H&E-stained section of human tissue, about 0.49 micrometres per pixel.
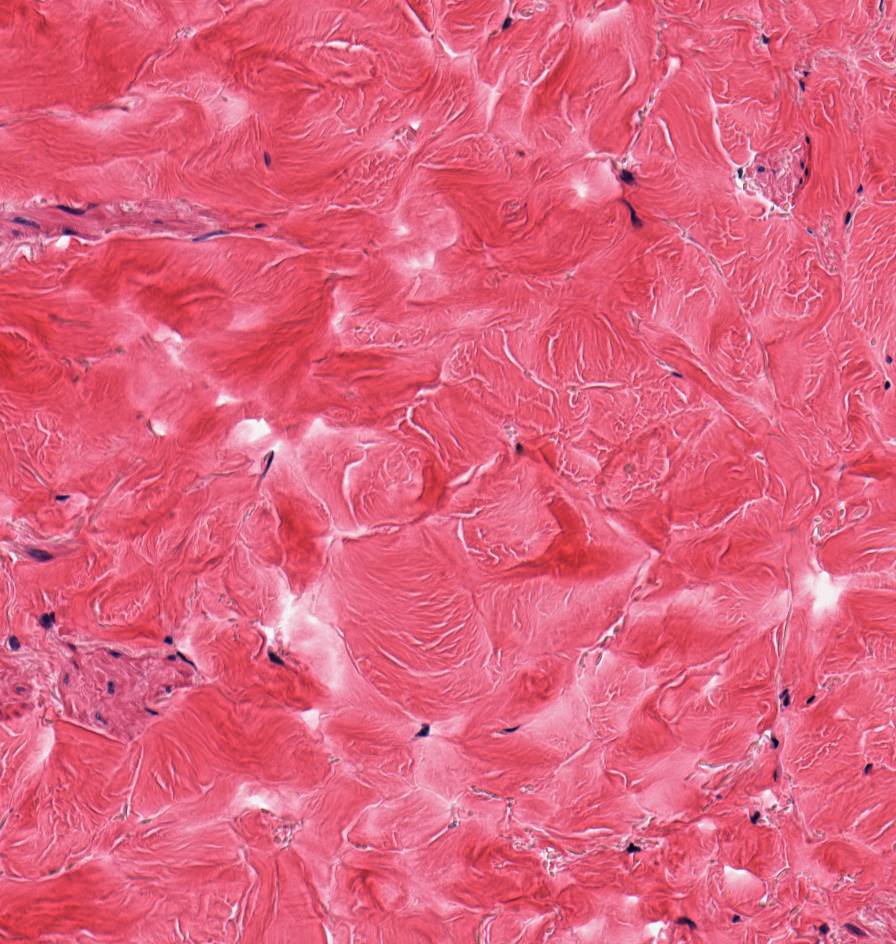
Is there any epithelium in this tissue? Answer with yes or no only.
No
